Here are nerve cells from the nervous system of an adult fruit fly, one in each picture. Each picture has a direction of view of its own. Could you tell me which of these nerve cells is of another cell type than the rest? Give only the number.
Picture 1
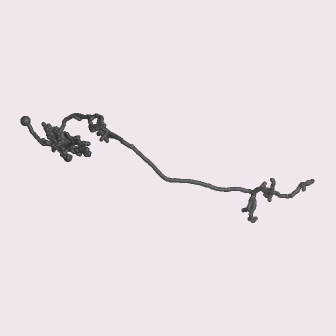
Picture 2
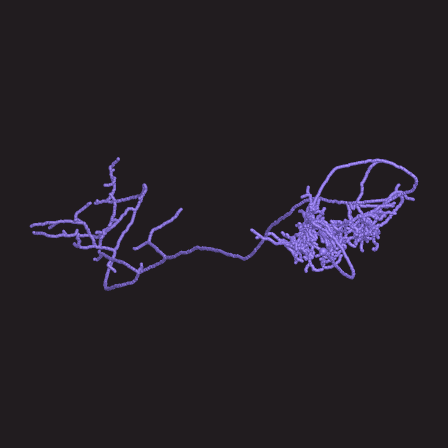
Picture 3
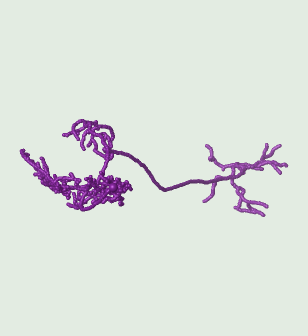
2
